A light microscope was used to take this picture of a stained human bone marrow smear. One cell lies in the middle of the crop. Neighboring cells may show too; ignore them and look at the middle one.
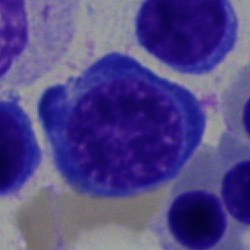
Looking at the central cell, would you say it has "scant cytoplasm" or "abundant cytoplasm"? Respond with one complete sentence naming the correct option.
Scant cytoplasm surrounds the nucleus of this cell.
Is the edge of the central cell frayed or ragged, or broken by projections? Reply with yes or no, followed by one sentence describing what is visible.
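Yes. The outline is irregular, with a rounded bulge of cytoplasm at the upper left.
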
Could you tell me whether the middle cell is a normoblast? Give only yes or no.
yes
